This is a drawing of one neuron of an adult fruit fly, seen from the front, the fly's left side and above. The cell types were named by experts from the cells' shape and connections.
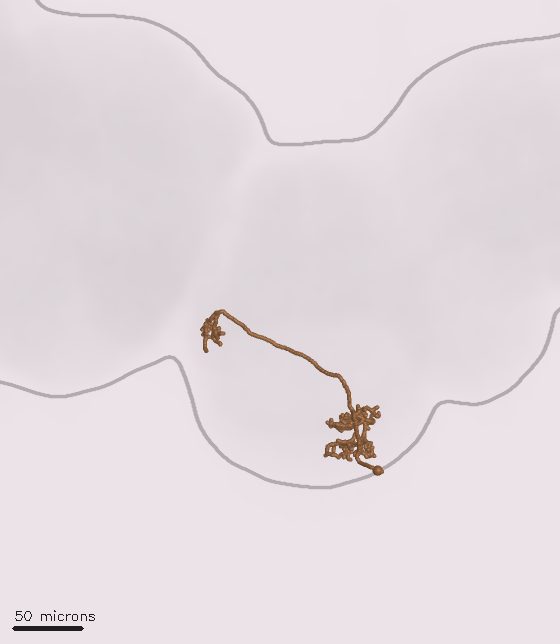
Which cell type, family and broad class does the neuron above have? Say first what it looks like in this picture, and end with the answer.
From left to right in the picture it spans about 130 microns. In this view it is about as wide as it is tall. Its cell type is Tm38. The family is Tm. This is an optic-lobe intrinsic neuron.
